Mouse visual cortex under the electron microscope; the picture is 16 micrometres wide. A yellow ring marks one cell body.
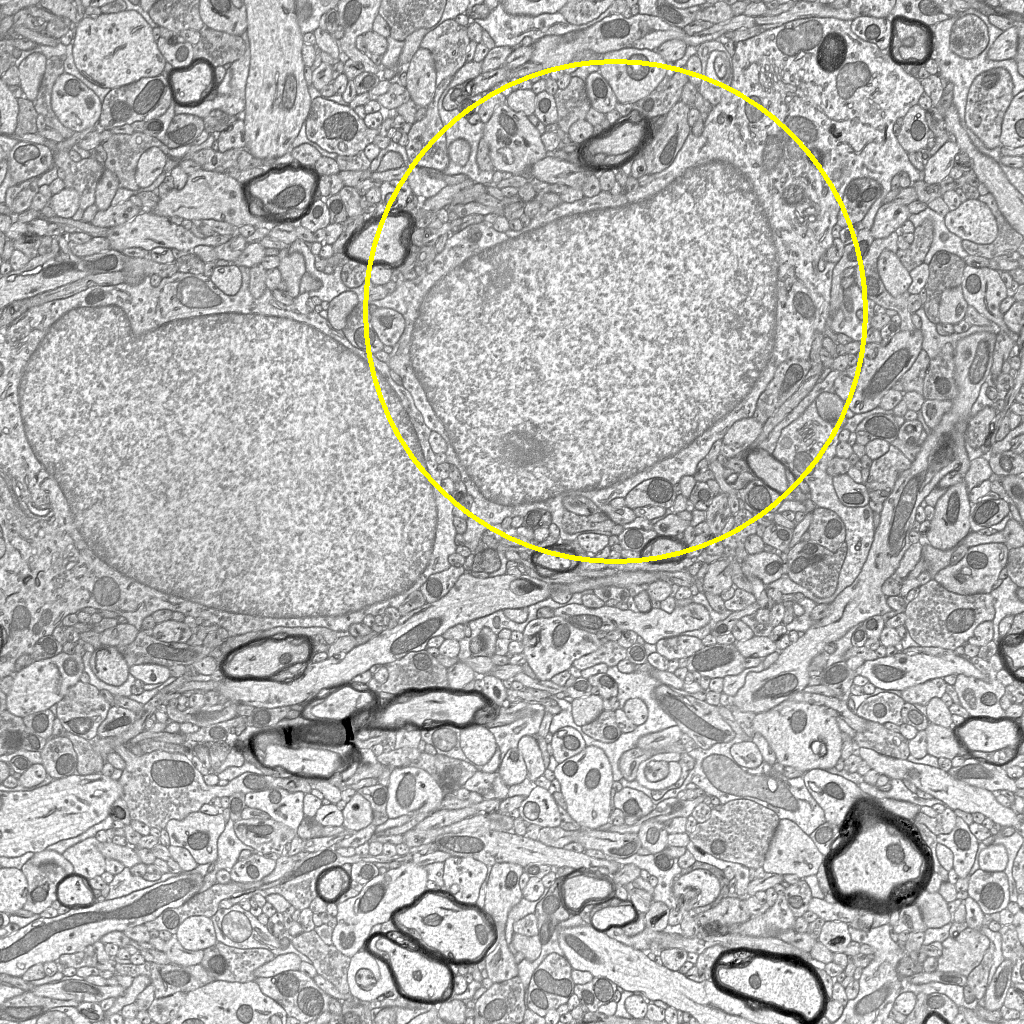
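Astrocyte, mouse visual cortex. The large oval nucleus shows its whole outline, long axis running from lower left to upper right. Its envelope is smooth, without deep infoldings; chromatin is fine and evenly dispersed, with no thick dark band along the envelope. A second large pale nucleus lies just to the left, beyond a narrow band of neuropil.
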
